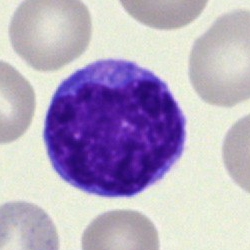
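Blast, in a stained bone marrow smear: the outline's round and smooth, and the nucleus takes up nearly the whole cell. All that's left of the cytoplasm is a thin blue rim around it.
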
